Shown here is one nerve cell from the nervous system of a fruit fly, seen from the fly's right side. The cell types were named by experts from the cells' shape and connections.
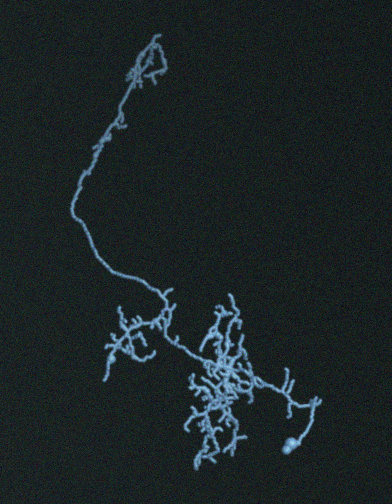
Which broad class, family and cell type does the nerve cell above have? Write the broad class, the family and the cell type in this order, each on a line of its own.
optic-lobe intrinsic neuron
Tm
Tm16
